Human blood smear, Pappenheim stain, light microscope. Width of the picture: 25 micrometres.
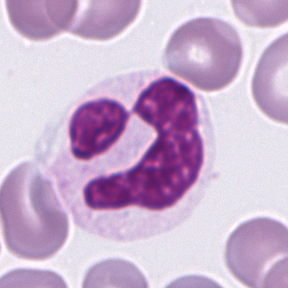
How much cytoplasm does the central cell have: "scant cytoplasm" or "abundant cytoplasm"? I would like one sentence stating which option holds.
What surrounds the nucleus is plentiful cytoplasm.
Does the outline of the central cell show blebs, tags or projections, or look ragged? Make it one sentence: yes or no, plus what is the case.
No, there are no projections, blebs or tags; the cell's outline is smooth.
